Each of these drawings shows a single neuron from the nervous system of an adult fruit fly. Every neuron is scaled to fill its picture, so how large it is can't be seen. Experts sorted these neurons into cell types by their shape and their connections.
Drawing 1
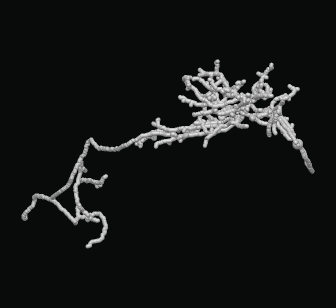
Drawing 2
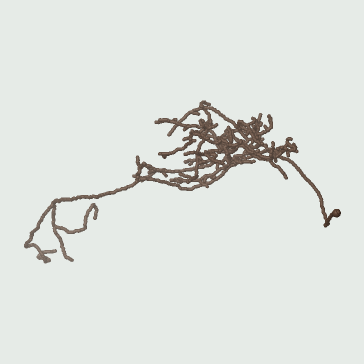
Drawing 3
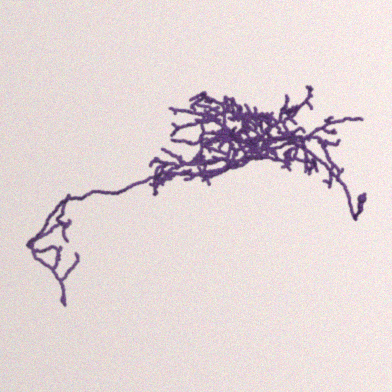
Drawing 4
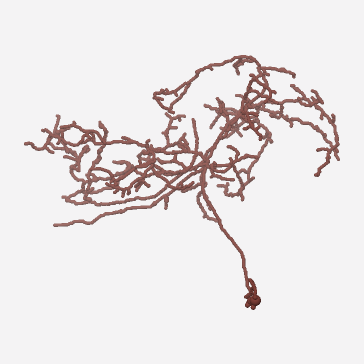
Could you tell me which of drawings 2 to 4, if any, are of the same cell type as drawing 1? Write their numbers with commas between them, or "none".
2, 3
